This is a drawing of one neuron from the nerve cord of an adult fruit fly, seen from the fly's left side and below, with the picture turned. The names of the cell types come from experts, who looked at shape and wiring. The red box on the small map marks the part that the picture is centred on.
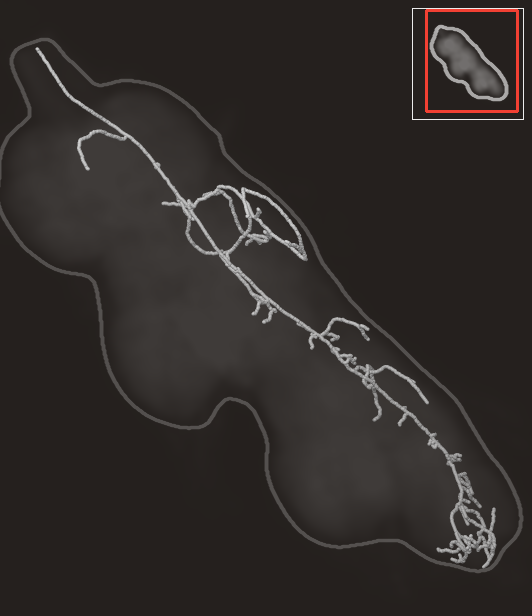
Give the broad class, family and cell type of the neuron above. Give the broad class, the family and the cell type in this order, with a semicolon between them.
descending neuron; hemilineage SMPpm1; DNp48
